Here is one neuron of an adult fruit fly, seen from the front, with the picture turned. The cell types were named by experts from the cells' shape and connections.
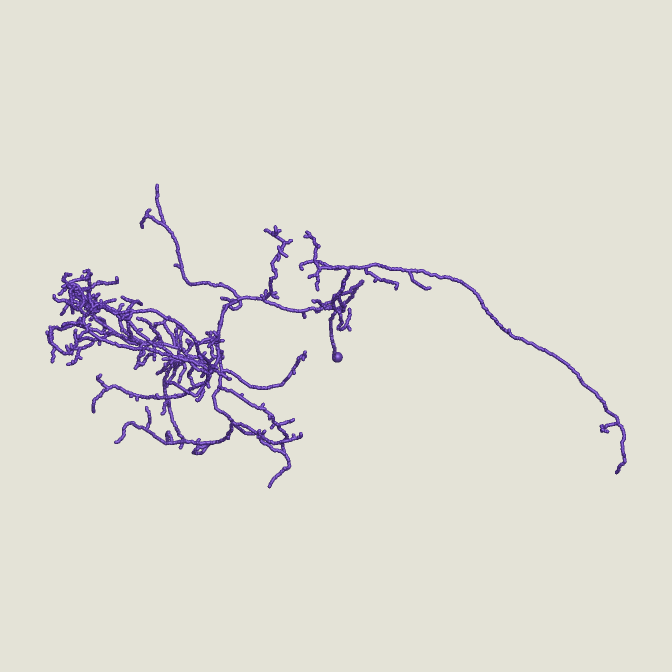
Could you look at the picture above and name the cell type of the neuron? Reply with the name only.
pC1_9a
